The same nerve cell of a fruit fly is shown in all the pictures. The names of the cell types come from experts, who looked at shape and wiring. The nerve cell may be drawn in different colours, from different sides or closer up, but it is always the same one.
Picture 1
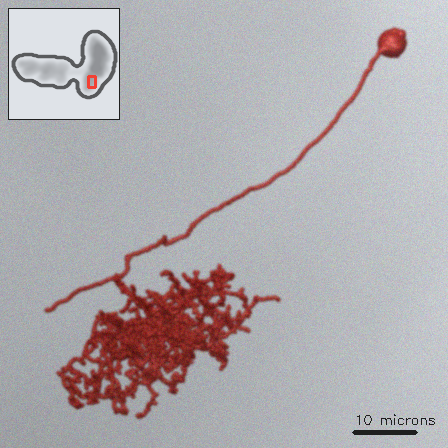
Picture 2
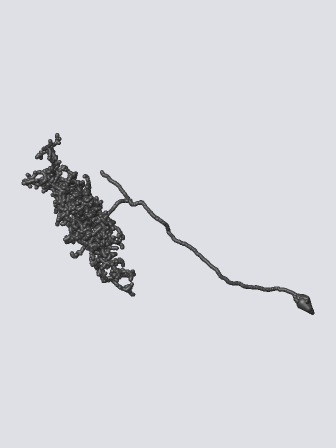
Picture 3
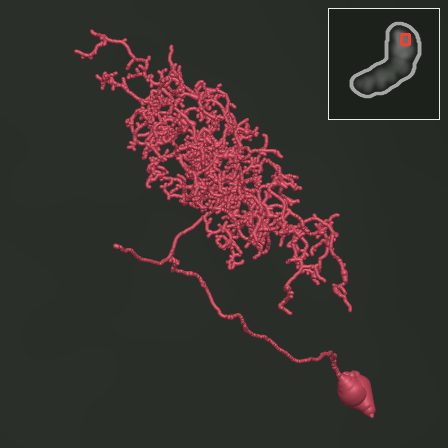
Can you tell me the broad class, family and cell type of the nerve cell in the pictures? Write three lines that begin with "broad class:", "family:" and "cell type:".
broad class: optic-lobe intrinsic neuron
family: Pm
cell type: Pm5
